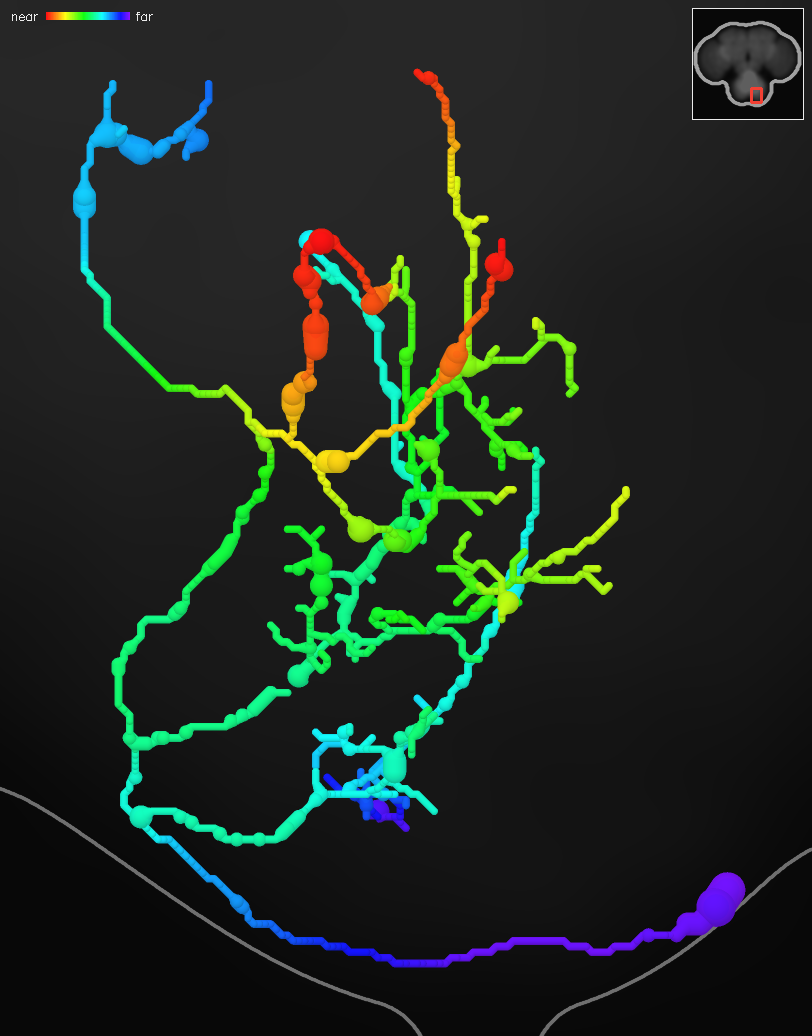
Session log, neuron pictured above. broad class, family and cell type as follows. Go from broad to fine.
nerve-cord intrinsic neuron; hemilineage 01B; IN01B055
